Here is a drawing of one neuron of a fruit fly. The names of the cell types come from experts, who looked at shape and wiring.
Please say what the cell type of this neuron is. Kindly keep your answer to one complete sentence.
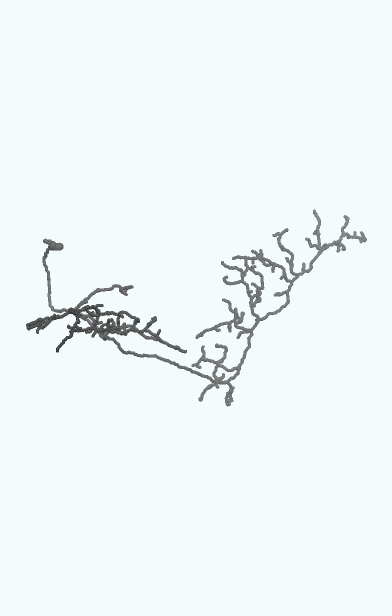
The cell type FB7M is the type of this neuron.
